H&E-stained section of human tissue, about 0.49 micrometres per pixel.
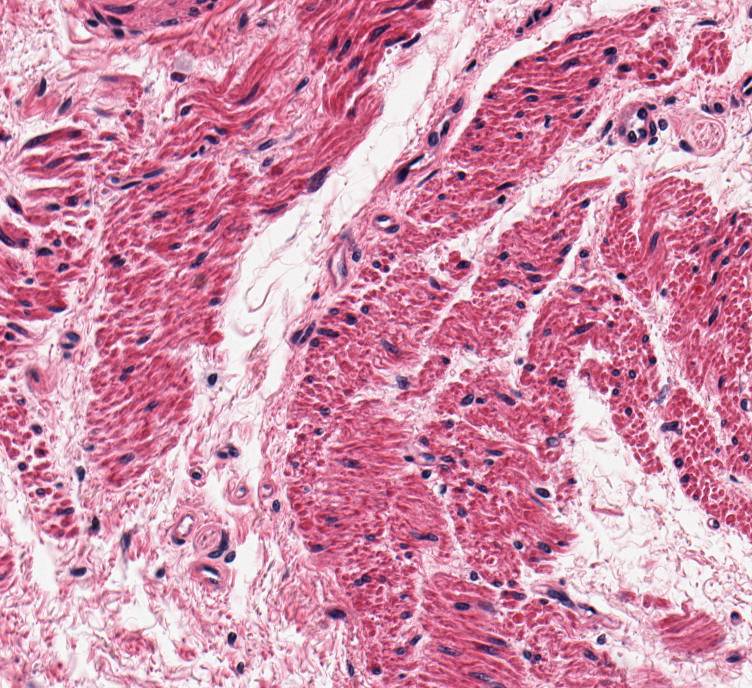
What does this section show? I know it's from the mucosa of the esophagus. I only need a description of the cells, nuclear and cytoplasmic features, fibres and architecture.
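Arrangement first: smooth muscle bundles cut in different planes, separated by loose connective tissue. The muscle cells are eosinophilic and spindle-shaped, without cross-striations. In lengthwise-cut bundles, nuclei are elongated, cigar-shaped and central in the cells. Along the right edge, cross-cut bundles show small round nuclei among pink cell profiles.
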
